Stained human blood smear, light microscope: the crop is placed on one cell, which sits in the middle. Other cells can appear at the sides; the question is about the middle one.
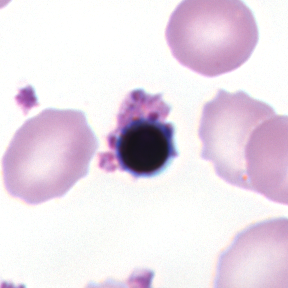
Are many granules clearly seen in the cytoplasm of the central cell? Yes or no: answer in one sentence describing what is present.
No, the cytoplasm does not hold many granules; none are visible in it.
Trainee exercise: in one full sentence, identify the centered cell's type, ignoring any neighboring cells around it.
The cell in the middle of the field of view is a normoblast.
